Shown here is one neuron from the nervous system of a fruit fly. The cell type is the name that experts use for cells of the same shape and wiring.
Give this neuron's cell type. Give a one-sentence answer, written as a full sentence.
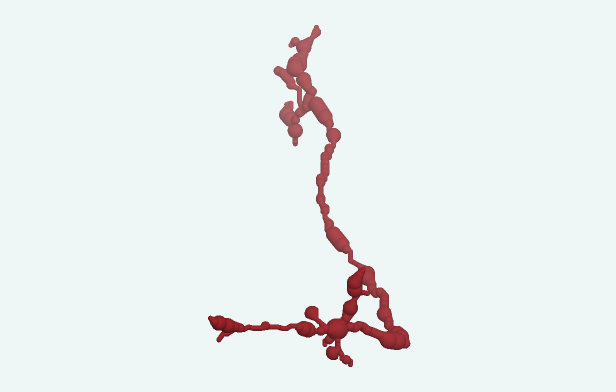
Included in the cell type L4 is this neuron.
